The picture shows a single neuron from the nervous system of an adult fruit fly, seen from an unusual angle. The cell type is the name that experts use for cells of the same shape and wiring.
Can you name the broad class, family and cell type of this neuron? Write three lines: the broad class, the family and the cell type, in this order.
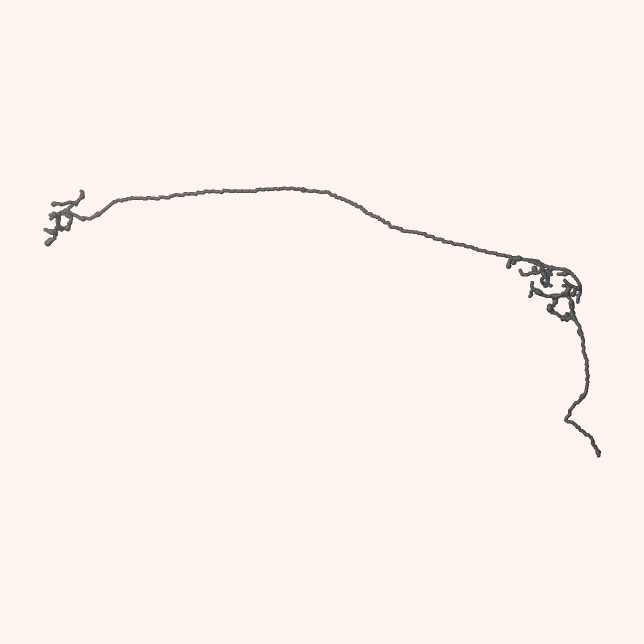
sensory neuron entering the brain
class olfactory
ORN_DL2d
